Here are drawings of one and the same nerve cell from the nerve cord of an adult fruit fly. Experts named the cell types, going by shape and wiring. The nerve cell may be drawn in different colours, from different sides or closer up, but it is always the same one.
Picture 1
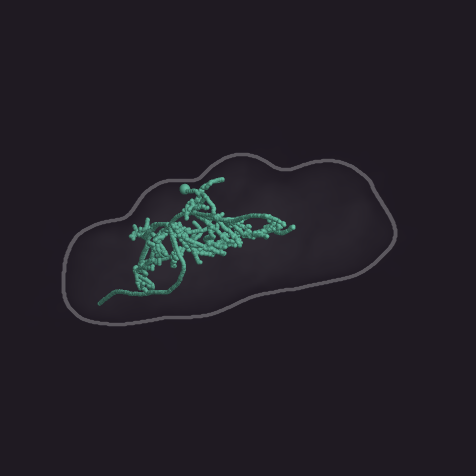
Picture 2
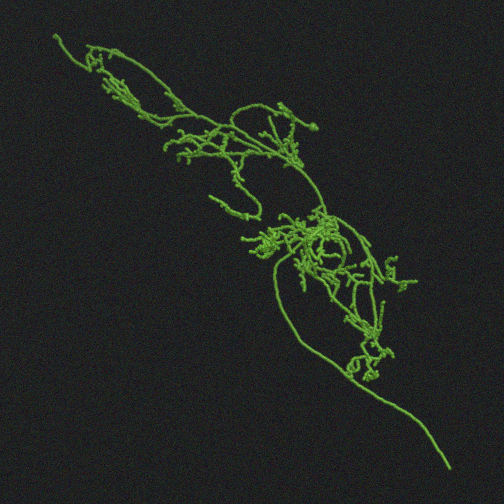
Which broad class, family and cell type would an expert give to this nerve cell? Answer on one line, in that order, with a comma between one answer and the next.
ascending neuron, hemilineage 05B, AN05B103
